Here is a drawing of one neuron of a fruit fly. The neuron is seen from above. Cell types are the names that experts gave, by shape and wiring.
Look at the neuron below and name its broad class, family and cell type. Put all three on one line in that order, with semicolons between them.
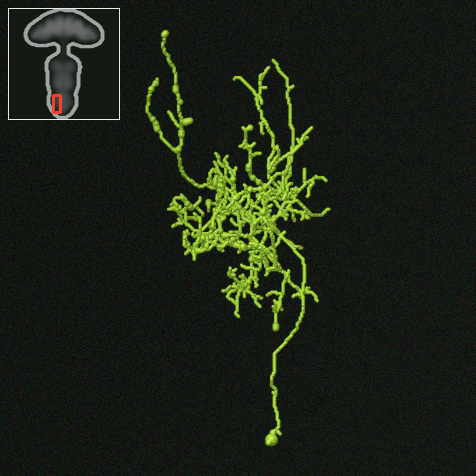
nerve-cord intrinsic neuron; hemilineage 20A.22A; IN20A.22A030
